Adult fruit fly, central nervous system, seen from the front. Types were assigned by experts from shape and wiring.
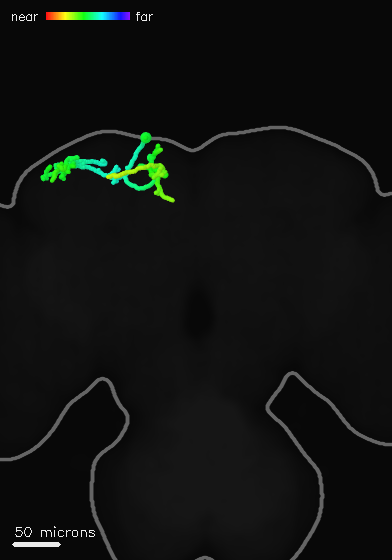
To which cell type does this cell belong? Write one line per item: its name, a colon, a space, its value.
cell type: CB1529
